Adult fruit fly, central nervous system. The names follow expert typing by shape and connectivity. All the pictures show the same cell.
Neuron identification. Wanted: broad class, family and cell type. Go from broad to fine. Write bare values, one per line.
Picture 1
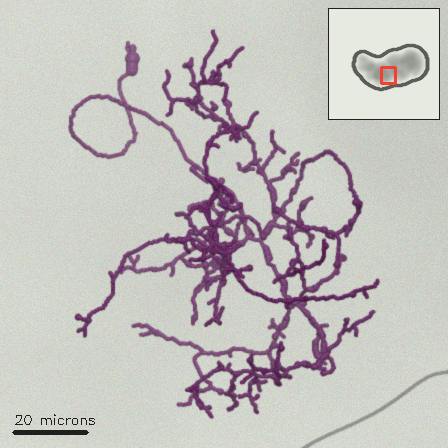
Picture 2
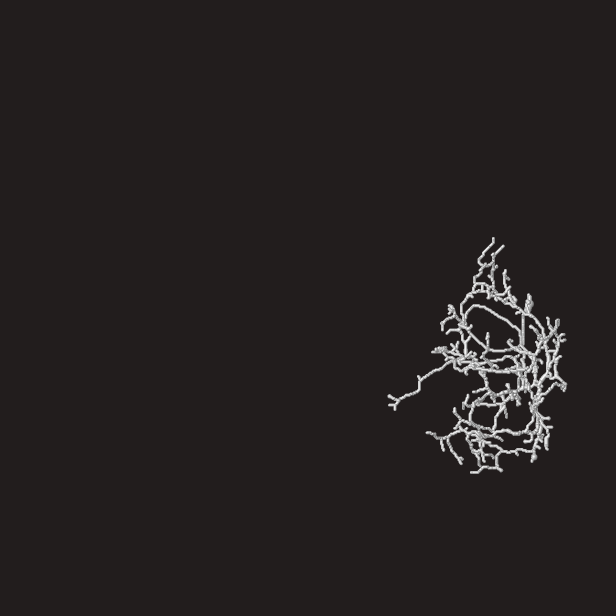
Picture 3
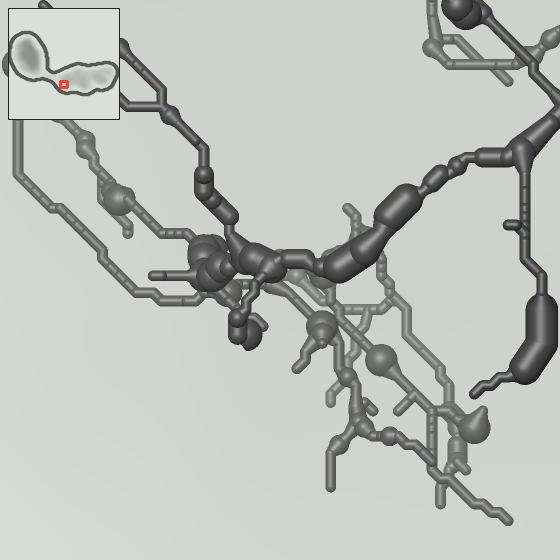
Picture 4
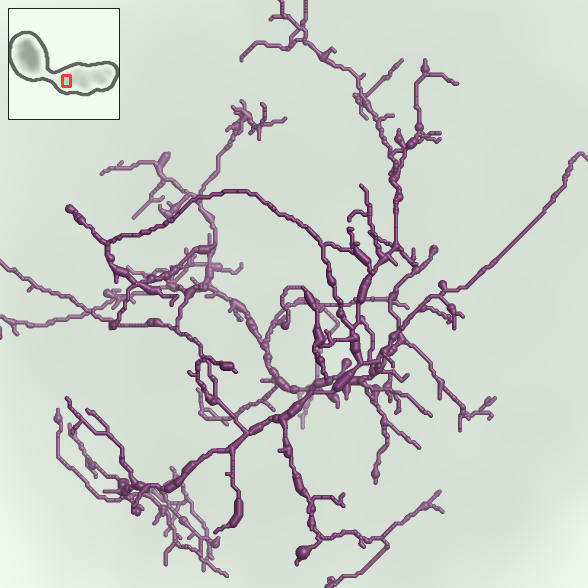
nerve-cord intrinsic neuron
hemilineage 03A
IN03A067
